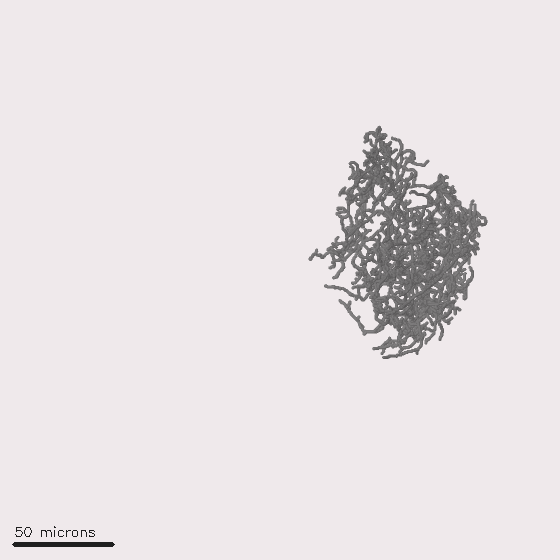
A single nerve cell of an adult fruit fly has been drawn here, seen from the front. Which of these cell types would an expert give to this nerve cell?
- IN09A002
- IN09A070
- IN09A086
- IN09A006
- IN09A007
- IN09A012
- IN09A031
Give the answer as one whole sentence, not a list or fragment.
The nerve cell is of cell type IN09A006.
